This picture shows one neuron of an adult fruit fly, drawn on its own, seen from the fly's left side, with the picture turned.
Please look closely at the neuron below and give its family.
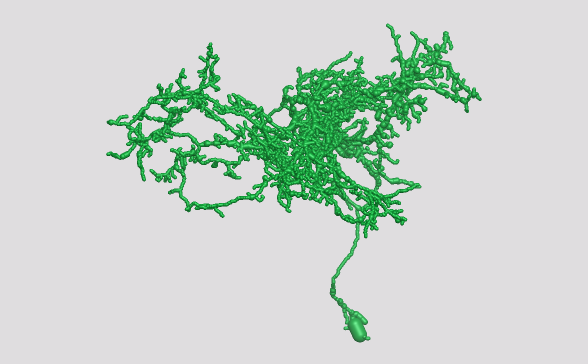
hemilineage DM6_dorso_lateral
